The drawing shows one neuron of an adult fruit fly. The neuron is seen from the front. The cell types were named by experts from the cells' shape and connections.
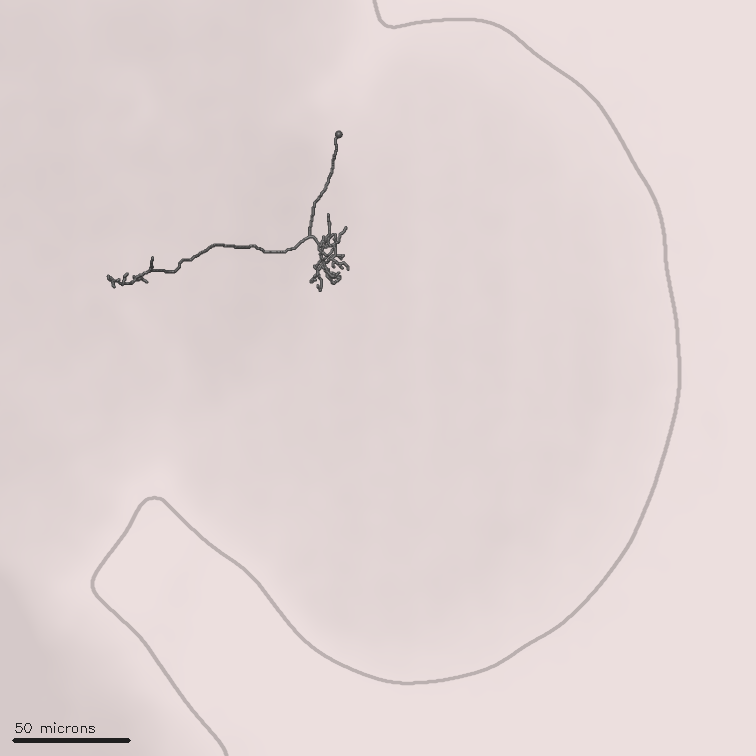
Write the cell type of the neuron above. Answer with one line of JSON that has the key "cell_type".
{"cell_type": "LPC1"}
